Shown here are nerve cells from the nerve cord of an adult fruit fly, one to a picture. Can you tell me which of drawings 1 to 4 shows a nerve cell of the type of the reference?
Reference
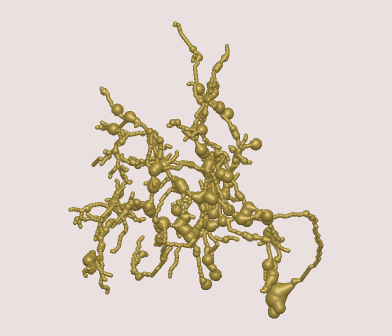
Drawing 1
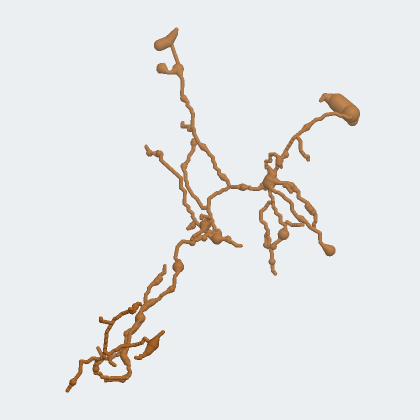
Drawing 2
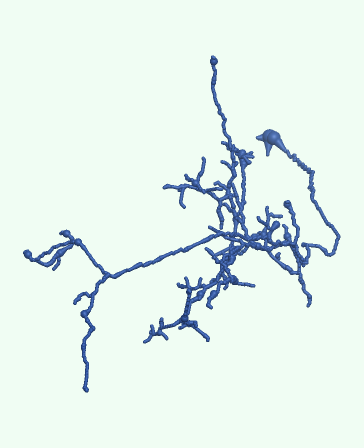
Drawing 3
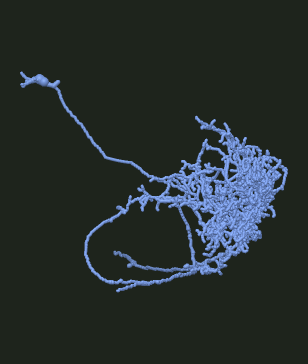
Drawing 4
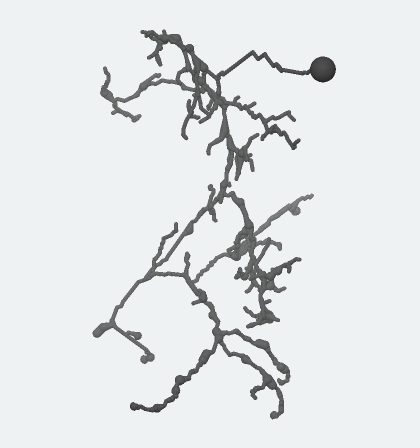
1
